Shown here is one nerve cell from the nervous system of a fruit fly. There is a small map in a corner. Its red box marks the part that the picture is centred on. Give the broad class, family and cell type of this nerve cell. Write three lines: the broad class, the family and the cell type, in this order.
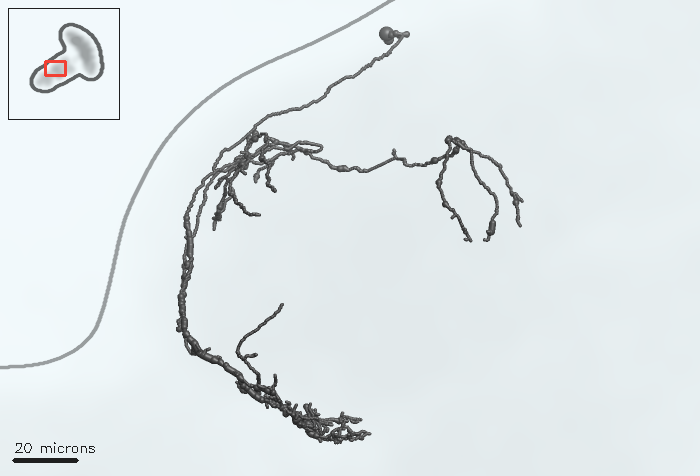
nerve-cord intrinsic neuron
hemilineage 17A
IN17A079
